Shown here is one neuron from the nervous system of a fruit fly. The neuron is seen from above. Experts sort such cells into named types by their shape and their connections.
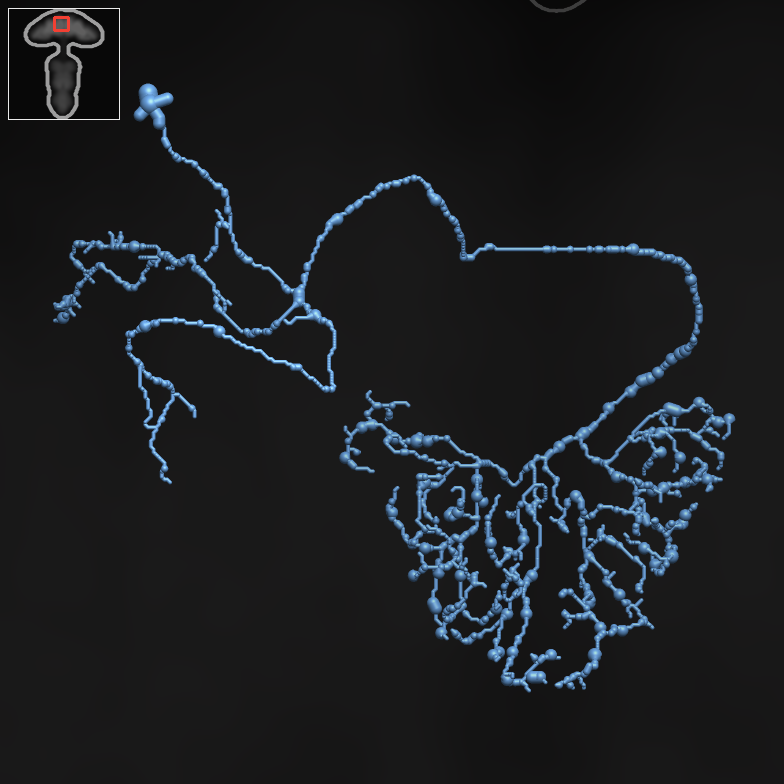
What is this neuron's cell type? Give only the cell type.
FB2B_a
